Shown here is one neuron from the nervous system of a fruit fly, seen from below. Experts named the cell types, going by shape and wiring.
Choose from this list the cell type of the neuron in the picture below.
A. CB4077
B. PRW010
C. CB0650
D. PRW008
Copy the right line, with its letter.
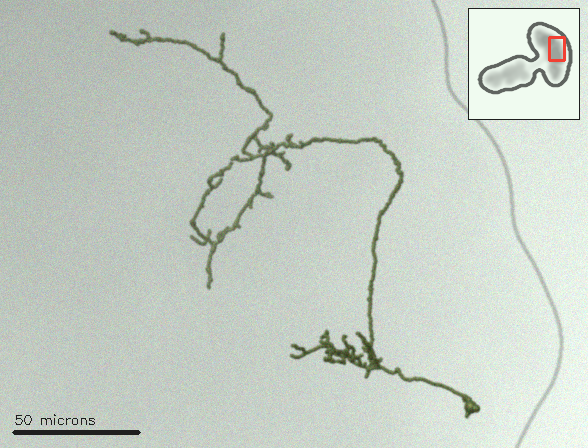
A. CB4077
